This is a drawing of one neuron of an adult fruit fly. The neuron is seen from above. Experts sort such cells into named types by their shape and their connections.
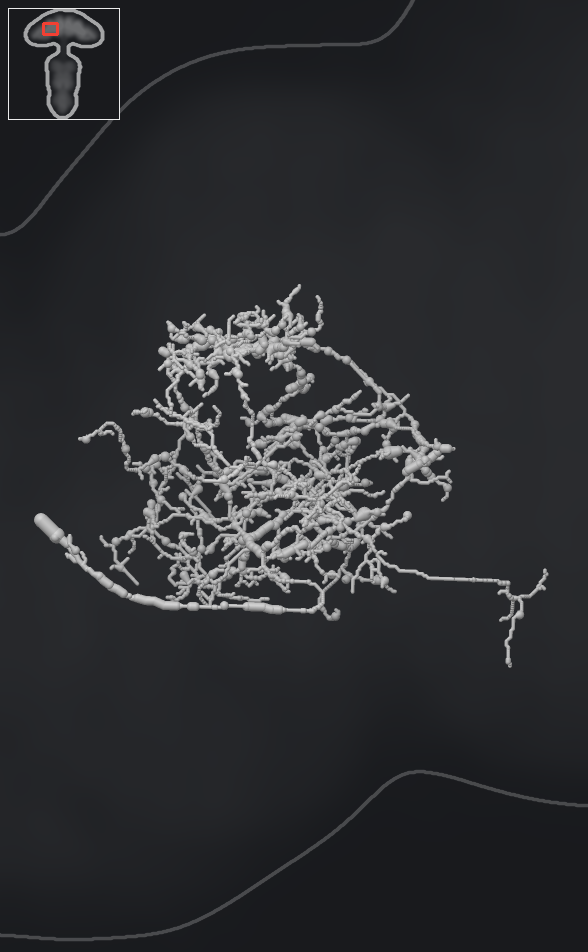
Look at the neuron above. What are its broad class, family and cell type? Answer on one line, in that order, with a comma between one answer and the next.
central-brain intrinsic neuron, LHPV, LHPV6g1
